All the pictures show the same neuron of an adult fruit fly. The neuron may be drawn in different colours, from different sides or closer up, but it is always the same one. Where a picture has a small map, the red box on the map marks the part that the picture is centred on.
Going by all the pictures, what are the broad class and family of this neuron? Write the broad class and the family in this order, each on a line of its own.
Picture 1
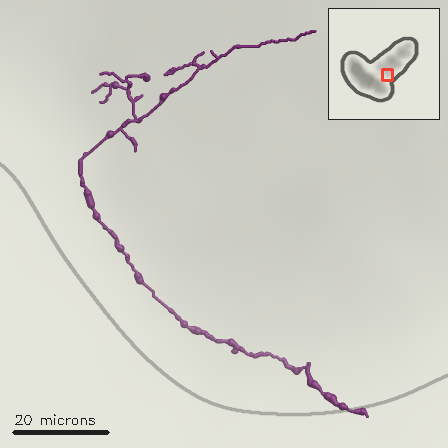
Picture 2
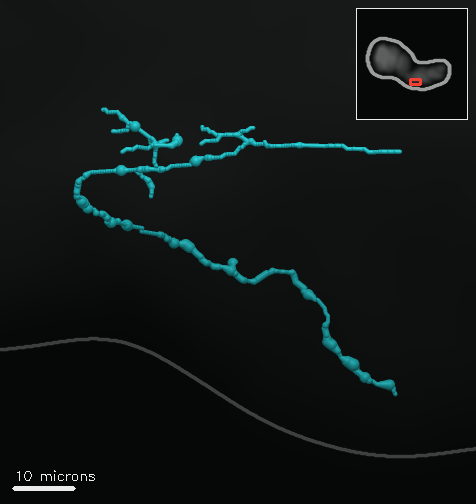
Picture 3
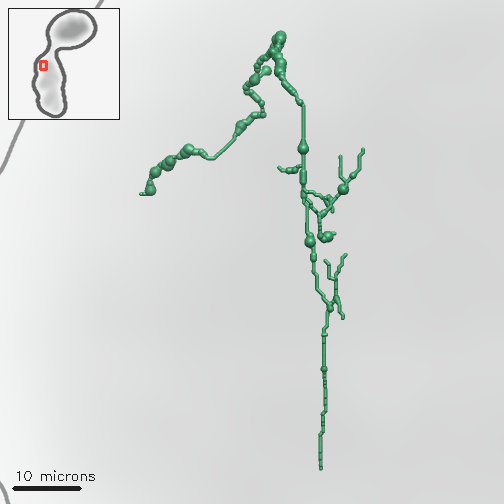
sensory neuron entering the nerve cord
class mechanosensory tactile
